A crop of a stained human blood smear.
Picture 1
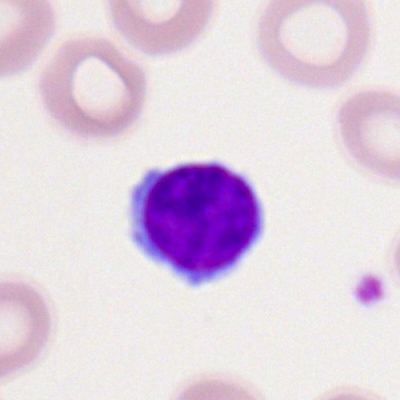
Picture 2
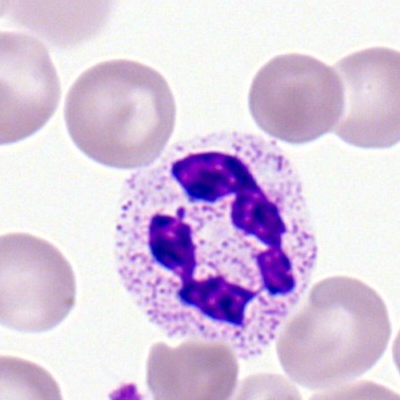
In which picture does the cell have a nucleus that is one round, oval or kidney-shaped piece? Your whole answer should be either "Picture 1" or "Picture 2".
Picture 1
